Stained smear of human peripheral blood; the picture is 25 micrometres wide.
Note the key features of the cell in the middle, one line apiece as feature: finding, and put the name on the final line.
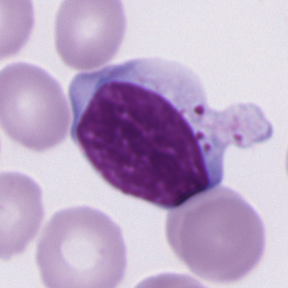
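Cytoplasm: a broad projection extending to the right of the cell
Shape: irregular, not smoothly round
Granules: a few, reddish-purple, beside the right edge of the nucleus
Nucleoli: none visible
Answer: large granular lymphocyte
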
